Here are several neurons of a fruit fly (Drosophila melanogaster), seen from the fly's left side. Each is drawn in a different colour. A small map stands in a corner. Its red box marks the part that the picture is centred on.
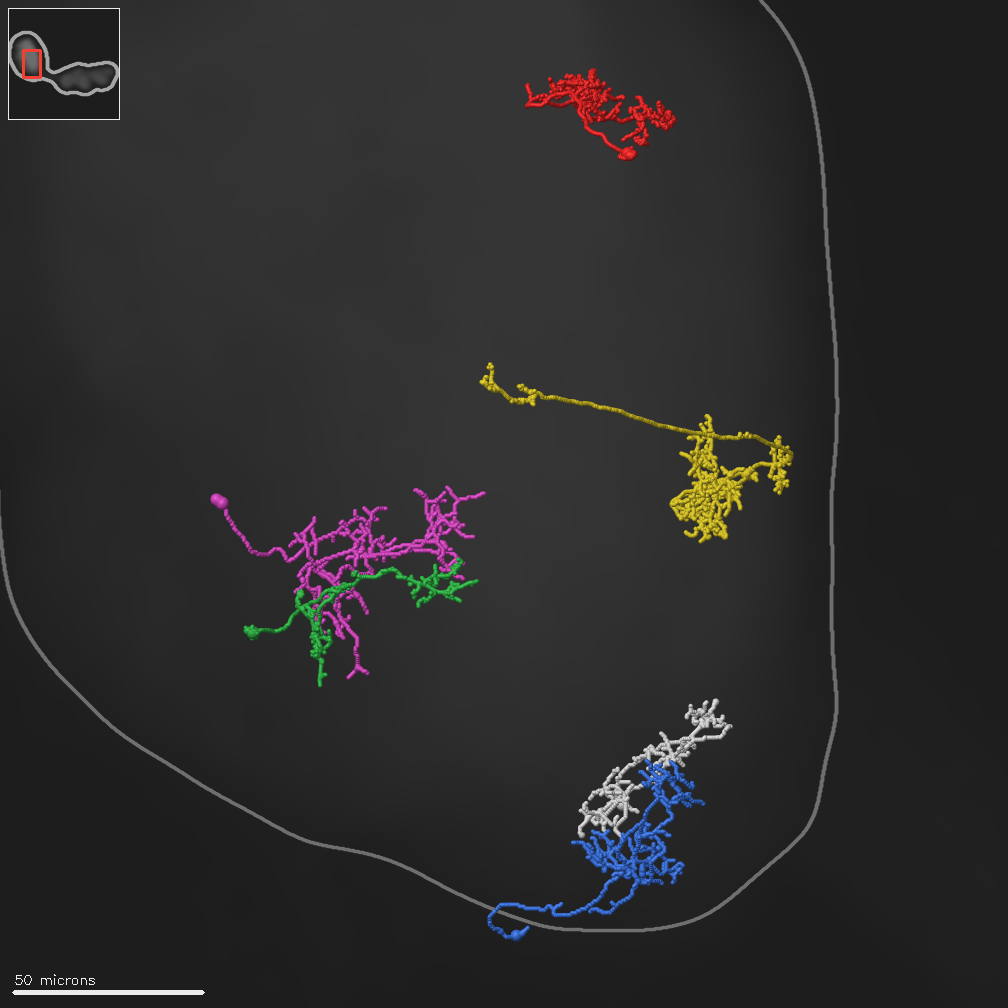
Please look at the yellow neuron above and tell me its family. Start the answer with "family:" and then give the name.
family: Tm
